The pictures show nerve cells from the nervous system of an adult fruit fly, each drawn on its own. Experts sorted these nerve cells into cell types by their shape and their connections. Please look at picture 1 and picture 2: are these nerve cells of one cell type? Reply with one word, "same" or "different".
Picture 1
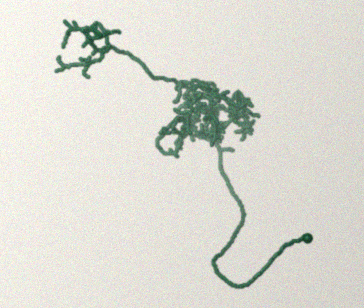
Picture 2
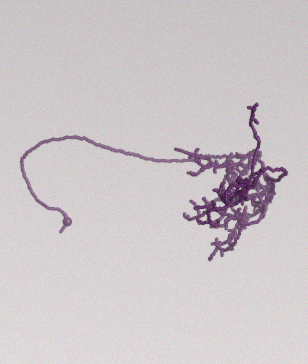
different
